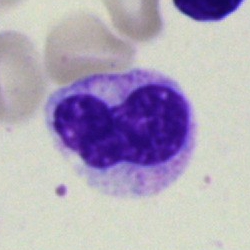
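Band neutrophil, centre of field. Cytoplasmic rim wider below nucleus than above. Chromatin dense, dark purple, a few small paler spots. Fine pinkish-purple granules scattered through cytoplasm. Pale red cells lie against upper left.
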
